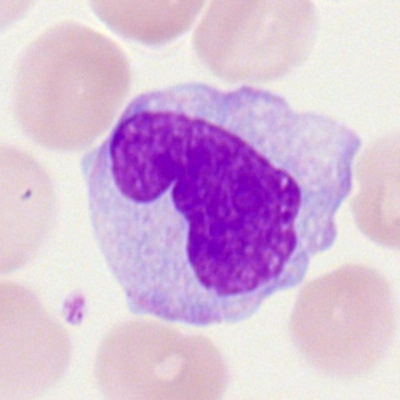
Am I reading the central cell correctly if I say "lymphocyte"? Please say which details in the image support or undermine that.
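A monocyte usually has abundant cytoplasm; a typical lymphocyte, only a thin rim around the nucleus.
Here the cytoplasm is abundant and pale greyish blue: monocyte, not lymphocyte.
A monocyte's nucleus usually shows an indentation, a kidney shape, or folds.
This nucleus is a single folded mass with a deep notch from the left: monocyte again. The edge is irregular and ruffled, scalloped most on the right. The cytoplasm is faintly, finely dusty, without coarse granules, and the cell is clearly larger than the surrounding red cells. Verdict: this is a monocyte, not a lymphocyte.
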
